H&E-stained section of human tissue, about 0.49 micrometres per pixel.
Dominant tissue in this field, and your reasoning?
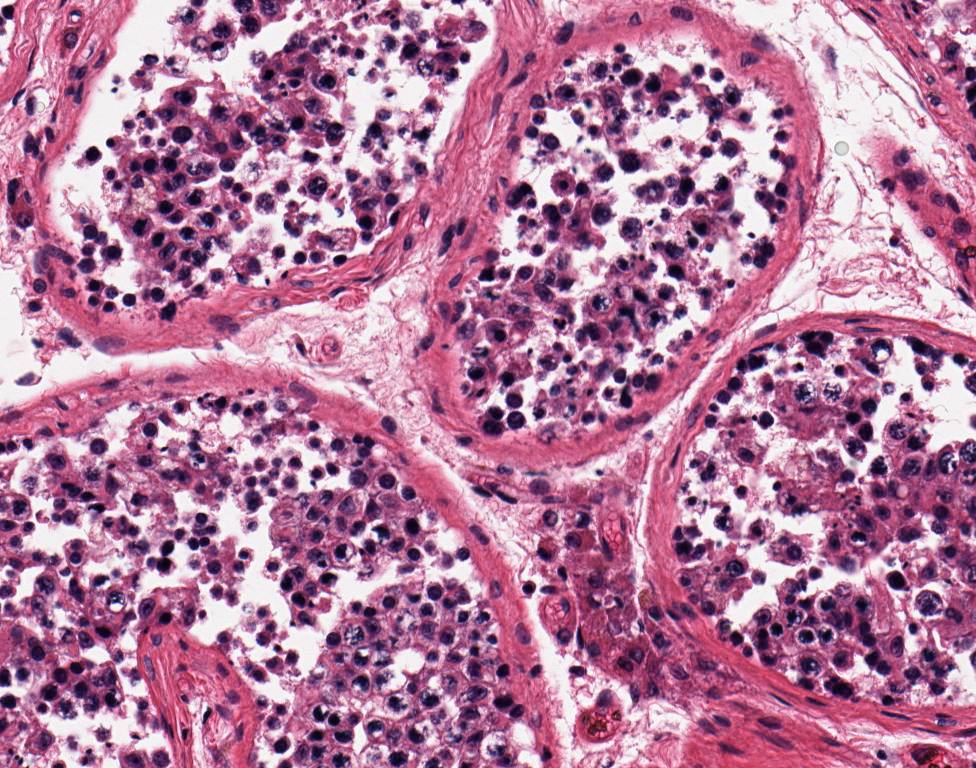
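Seminiferous tubule: four large rounded cross-sections nearly touching fill most of the field. Check one: each has a thick, layered pink wall with flattened spindle-shaped nuclei running around it. Check two: small round cells with dense, very dark nuclei are commonest, with larger round cells of coarse, clumped chromatin scattered among them.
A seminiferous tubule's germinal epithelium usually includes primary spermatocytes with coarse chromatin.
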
